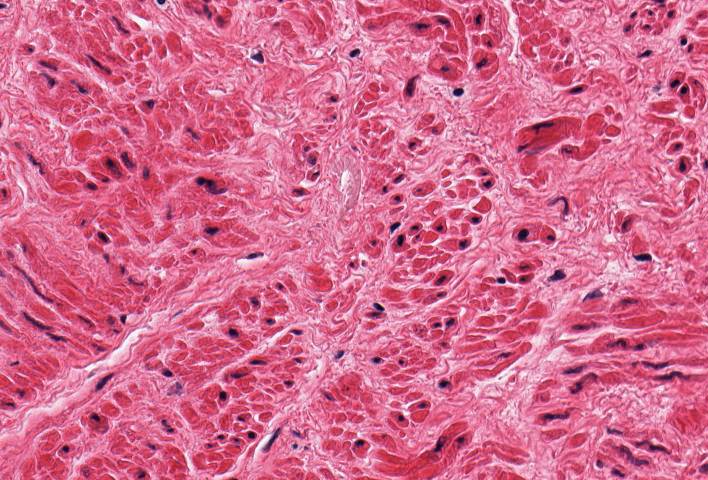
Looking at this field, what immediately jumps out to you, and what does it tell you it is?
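What this field mainly shows is fibromuscular stroma. See how the small muscle bundles run in many directions, so neighbouring groups are cut lengthwise, obliquely and crosswise.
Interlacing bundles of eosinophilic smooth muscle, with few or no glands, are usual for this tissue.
The deep eosin-red cytoplasm fits that, and there is no epithelium or gland in view.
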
